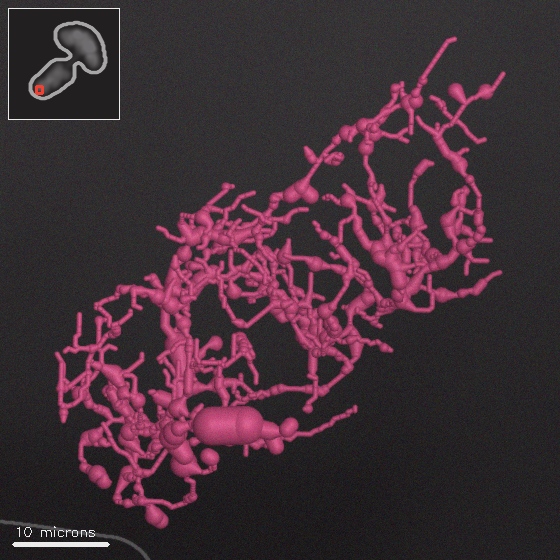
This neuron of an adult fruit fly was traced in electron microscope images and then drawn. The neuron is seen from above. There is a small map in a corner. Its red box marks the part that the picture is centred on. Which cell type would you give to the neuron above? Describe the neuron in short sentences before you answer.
It is in the nerve cord and does not reach the brain. Its cell body lies at the bottom of the picture. From top to bottom in the picture it spans about 50 microns. Its broad class is nerve-cord intrinsic neuron. Its cell type is INXXX360.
